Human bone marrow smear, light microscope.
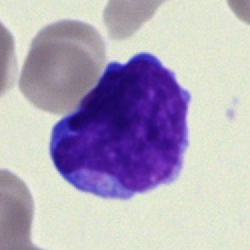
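Blast, central cell of a stained bone marrow smear. The nucleus fills most of the cell, and the cytoplasm forms a narrow rim of deep blue, widest at the lower left. Small rounded bumps project from the right edge.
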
